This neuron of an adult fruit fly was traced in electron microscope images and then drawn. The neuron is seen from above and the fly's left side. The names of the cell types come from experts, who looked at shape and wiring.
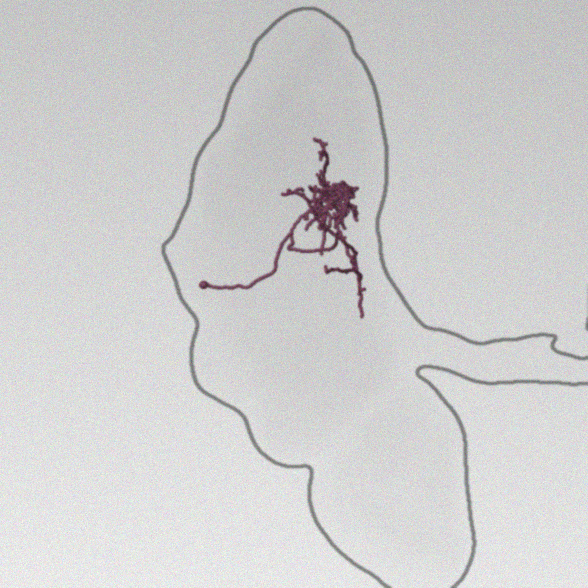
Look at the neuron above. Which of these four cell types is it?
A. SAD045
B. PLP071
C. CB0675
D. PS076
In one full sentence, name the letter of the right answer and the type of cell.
Option B holds the cell type of the neuron, PLP071.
